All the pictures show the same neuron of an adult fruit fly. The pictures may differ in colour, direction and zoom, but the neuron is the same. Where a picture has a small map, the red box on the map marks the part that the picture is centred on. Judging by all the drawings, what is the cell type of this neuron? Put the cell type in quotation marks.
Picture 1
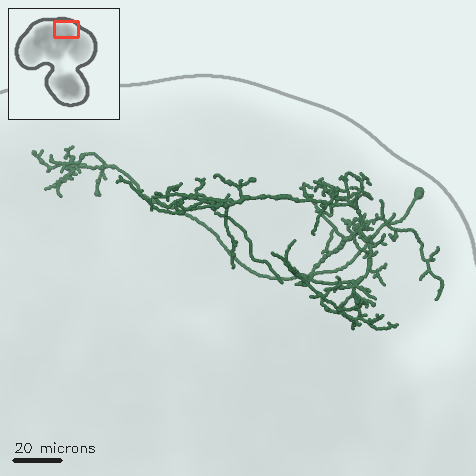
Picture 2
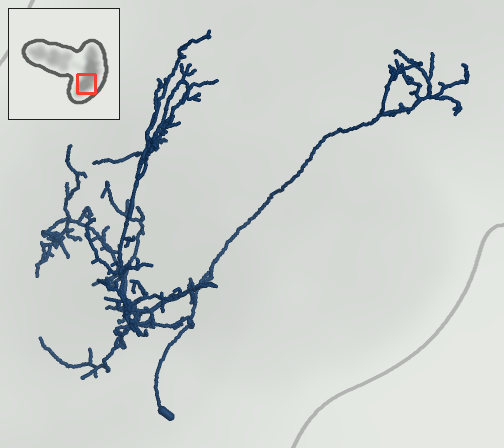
"LHAD1b2_d"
